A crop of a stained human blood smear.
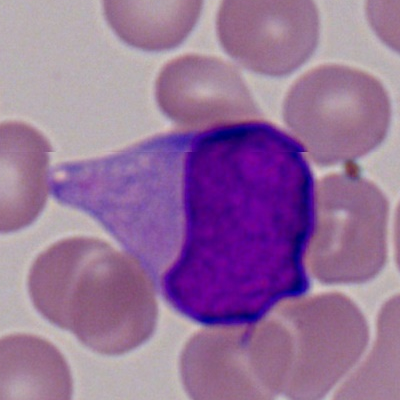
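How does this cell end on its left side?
Let me look: it narrows there to a tapered point.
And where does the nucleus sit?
At the right end, and it is roughly squarish, with slightly irregular edges.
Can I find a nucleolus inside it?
No, none is visible.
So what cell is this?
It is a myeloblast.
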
